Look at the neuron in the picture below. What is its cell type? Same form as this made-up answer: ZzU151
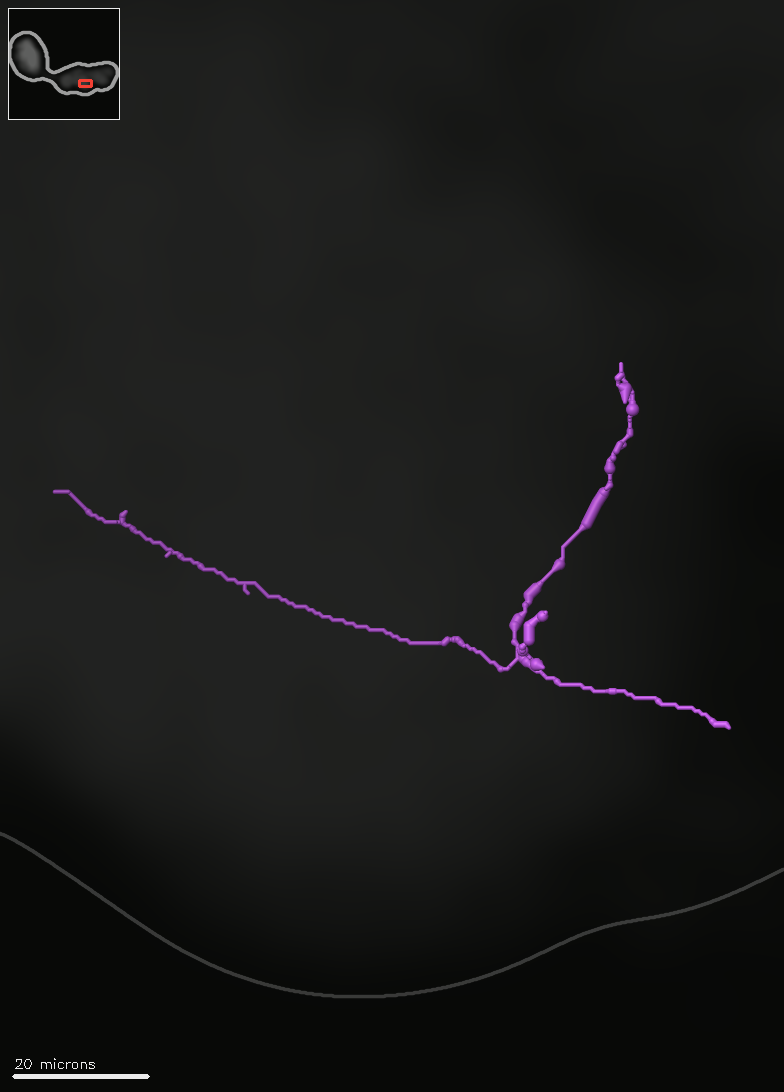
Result: SNpp41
